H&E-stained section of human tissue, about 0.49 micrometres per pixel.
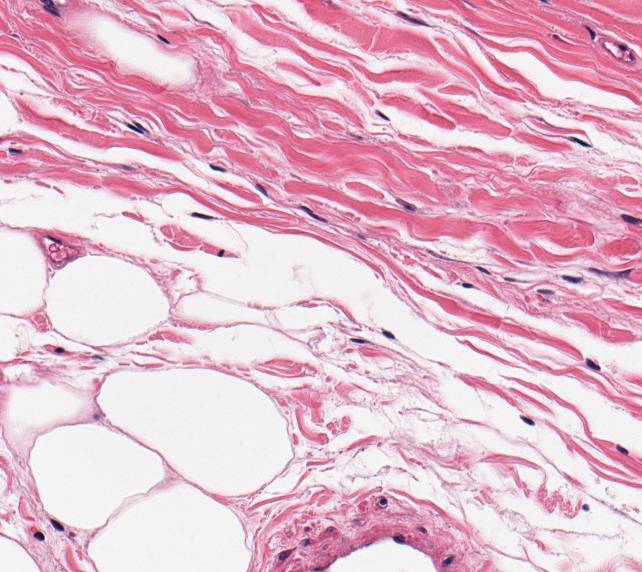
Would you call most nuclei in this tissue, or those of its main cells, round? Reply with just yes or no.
No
